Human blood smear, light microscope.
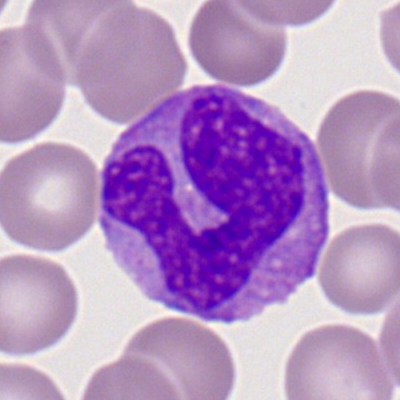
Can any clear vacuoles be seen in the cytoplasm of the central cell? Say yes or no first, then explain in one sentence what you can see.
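No. No vacuoles are seen in the cytoplasm.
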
